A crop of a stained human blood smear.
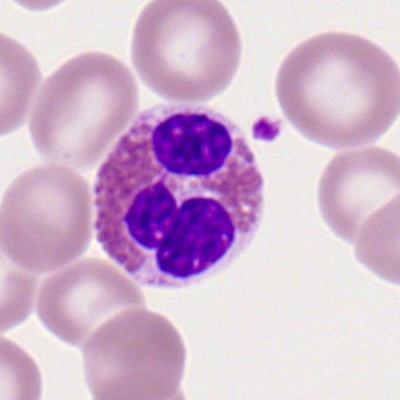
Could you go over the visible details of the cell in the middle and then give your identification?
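I notice a round, smooth cell outline. One nuclear lobe sits in the upper part of the cell, while the others lie in the lower part. The chromatin is dark purple and densely clumped. Coarse orange-pink granules fill the cytoplasm. It's an eosinophil.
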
